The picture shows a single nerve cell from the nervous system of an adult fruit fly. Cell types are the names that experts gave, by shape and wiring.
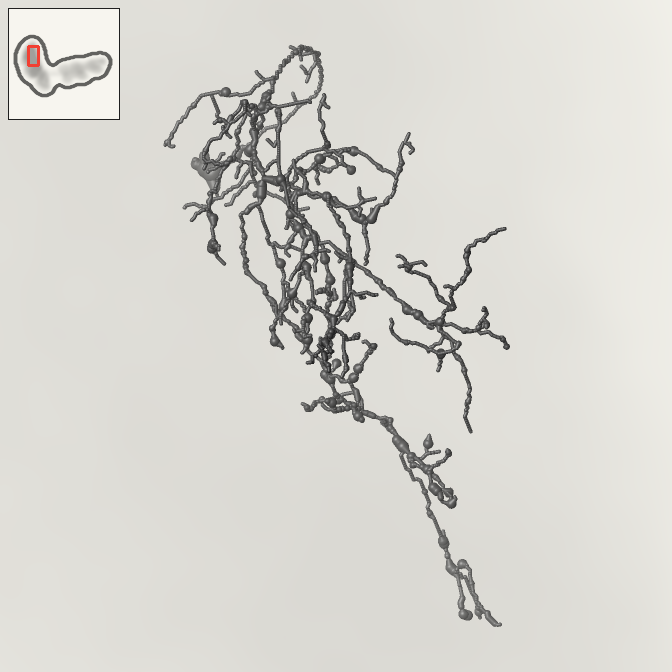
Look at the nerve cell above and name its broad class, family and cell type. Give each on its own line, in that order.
central-brain intrinsic neuron
hemilineage SMPp&v1_posterior
CL182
